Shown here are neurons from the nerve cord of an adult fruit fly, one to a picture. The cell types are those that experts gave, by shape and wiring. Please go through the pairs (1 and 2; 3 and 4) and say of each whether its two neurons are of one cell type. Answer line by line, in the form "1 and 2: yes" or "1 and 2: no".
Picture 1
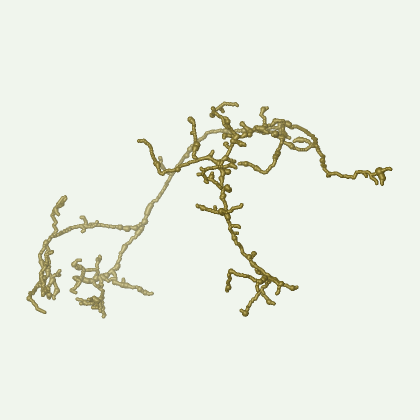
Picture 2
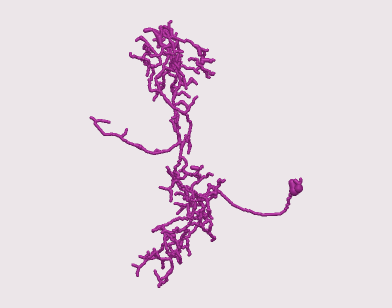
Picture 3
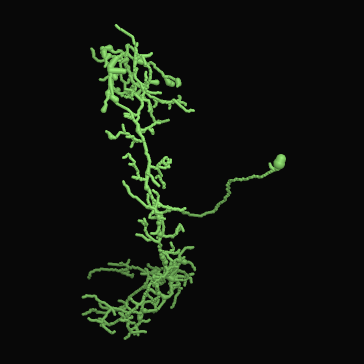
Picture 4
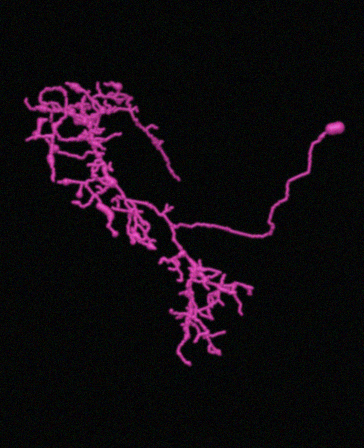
1 and 2: no
3 and 4: yes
